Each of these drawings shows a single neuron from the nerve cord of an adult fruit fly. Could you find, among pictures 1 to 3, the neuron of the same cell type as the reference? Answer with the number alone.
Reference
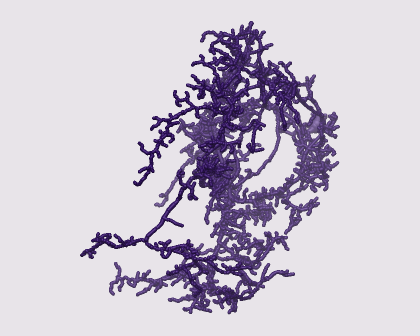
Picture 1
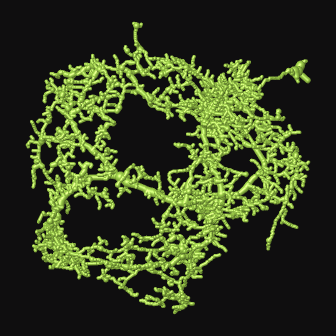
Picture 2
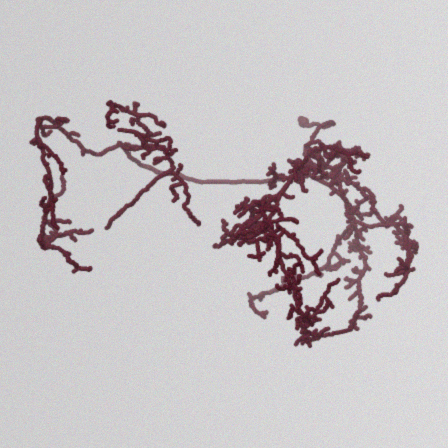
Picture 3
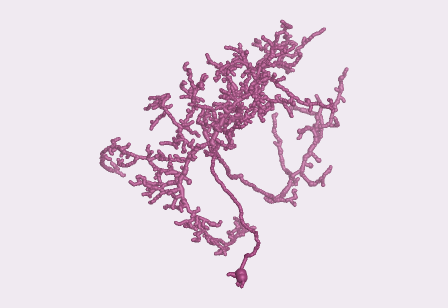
1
